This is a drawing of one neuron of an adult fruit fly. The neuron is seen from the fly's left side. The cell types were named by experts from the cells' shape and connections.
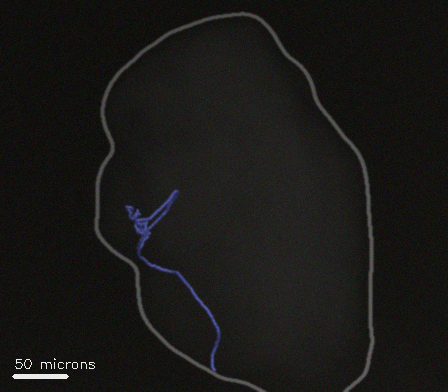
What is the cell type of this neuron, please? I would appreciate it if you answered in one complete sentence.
Among cell types, the one for this neuron is ORN_VC1.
